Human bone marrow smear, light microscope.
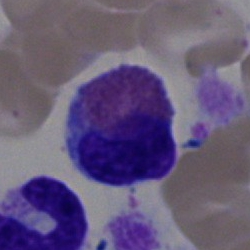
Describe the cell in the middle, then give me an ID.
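Let your eye go to the lower half of the cell first: that is where the darkest, densest purple staining sits. Notice that this dark area is mottled and coarse in texture, not smooth. Above it, the cell turns paler, with a pinkish-purple tone. Now look along the left edge, where a thin blue-staining rim shows. This cell is an eosinophil.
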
